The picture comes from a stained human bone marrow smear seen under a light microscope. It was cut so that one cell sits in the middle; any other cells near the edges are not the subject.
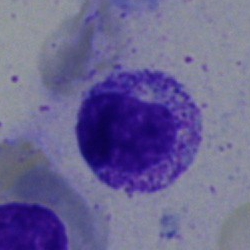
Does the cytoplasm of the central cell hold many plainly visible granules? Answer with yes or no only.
Yes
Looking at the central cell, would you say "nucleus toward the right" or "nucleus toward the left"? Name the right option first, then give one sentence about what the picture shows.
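Nucleus toward the left. The nucleus sits off-centre toward the left side of the cell.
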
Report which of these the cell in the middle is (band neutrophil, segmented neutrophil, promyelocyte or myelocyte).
myelocyte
